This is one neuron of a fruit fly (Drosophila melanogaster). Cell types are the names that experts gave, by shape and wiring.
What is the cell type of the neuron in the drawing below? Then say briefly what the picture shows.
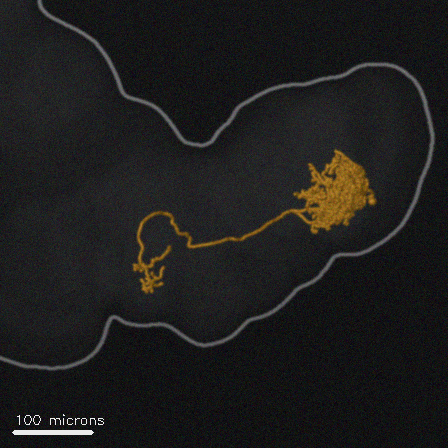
Its cell type is AVLP154. Its broad class is central-brain intrinsic neuron. The cell body is on the right of the picture. By the scale bar it is about 300 microns wide in this view.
